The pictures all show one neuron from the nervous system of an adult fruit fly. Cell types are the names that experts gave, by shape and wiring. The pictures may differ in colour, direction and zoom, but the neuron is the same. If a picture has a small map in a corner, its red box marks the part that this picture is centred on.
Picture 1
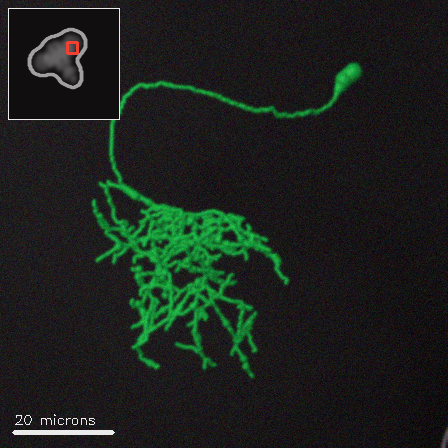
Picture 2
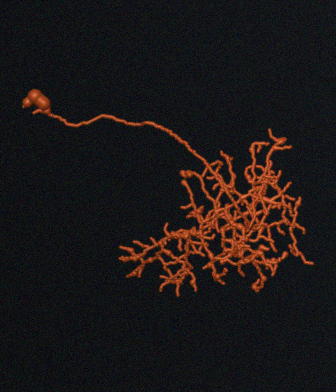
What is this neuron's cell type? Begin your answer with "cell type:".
cell type: LHAV4a4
